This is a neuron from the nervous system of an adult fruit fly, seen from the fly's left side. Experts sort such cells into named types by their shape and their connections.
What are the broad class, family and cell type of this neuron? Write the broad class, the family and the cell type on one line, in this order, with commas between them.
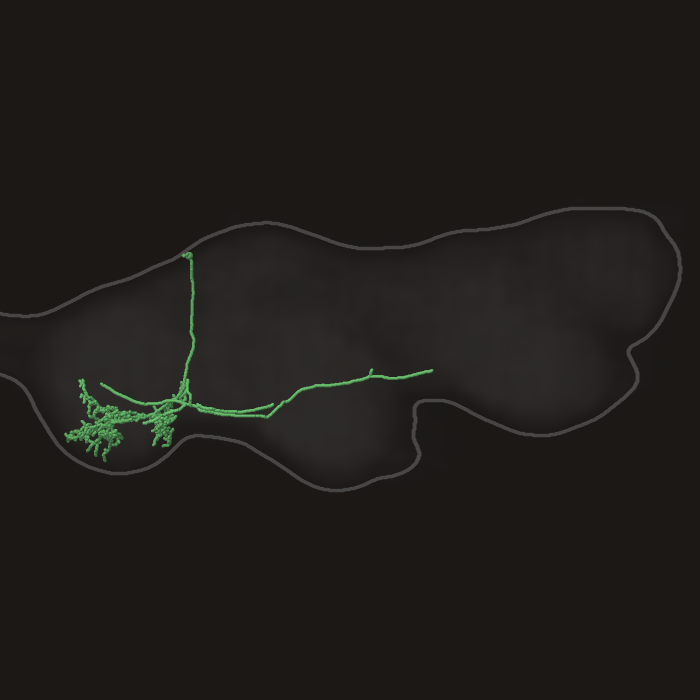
nerve-cord intrinsic neuron, hemilineage 23B, IN23B032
